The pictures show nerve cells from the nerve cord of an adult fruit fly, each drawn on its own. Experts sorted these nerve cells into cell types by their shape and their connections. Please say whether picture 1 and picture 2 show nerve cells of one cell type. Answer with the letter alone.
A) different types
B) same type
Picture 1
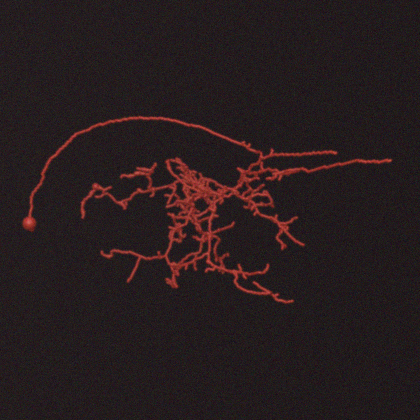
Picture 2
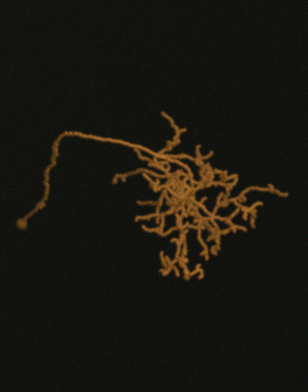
B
